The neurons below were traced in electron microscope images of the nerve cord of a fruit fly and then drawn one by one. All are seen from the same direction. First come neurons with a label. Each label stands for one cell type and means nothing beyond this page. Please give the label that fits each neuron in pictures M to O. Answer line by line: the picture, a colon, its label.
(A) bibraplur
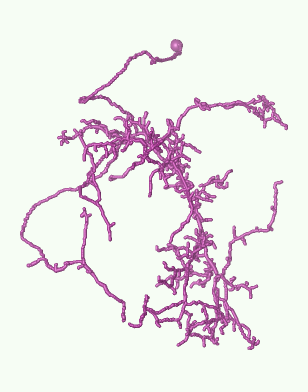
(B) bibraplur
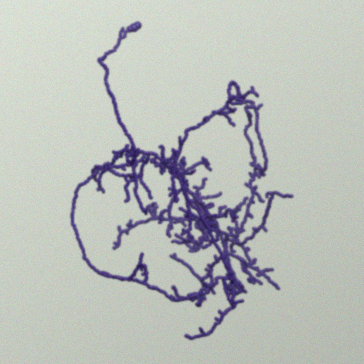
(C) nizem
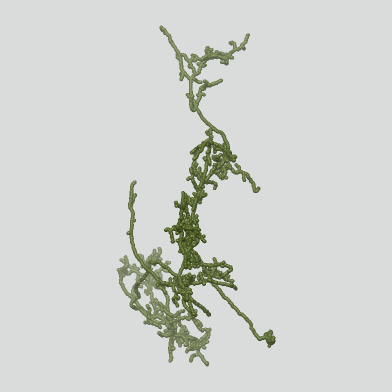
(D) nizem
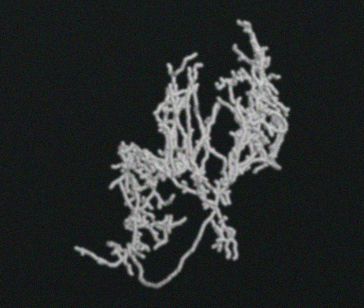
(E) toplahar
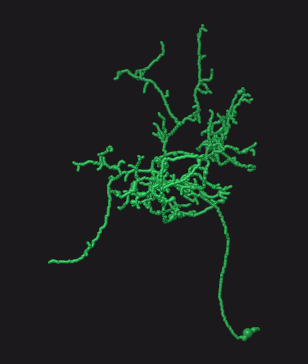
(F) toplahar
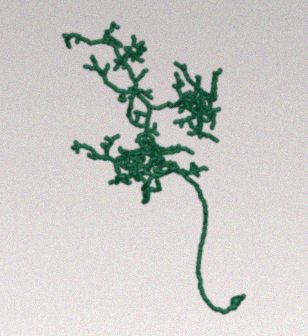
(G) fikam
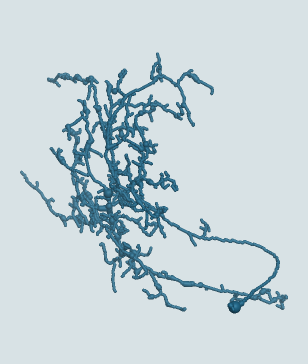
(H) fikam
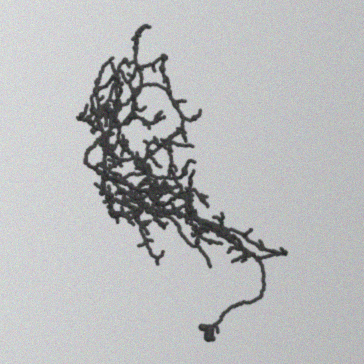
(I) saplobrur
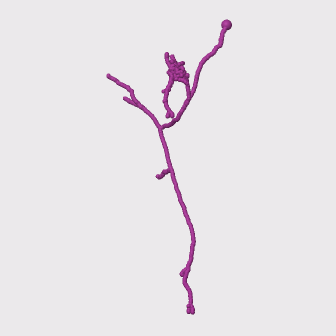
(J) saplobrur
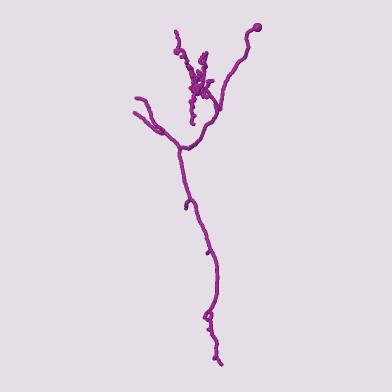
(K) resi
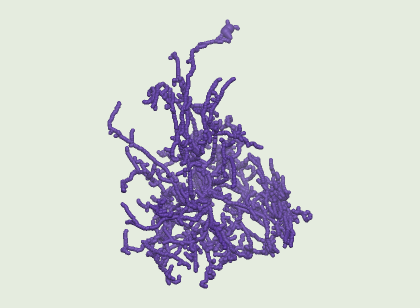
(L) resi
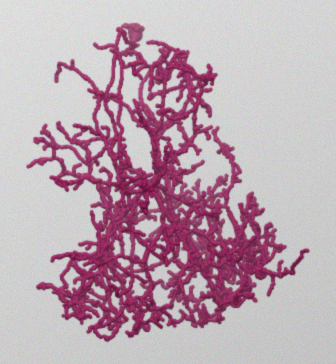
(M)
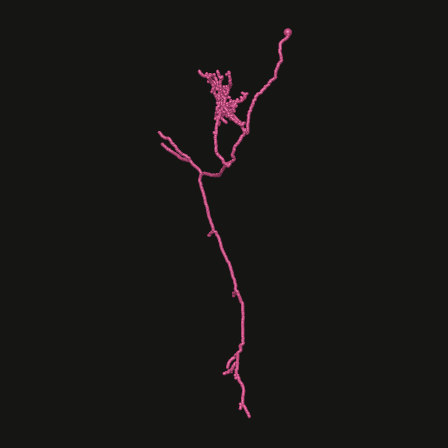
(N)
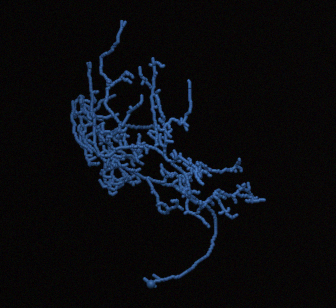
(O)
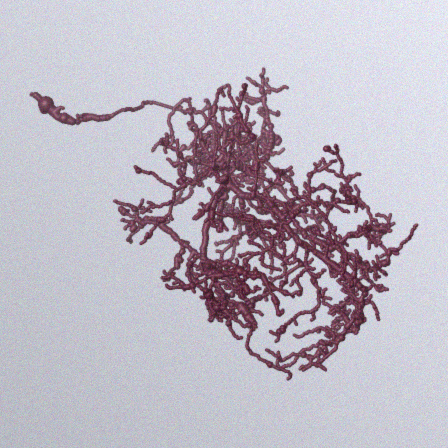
M: saplobrur
N: fikam
O: resi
